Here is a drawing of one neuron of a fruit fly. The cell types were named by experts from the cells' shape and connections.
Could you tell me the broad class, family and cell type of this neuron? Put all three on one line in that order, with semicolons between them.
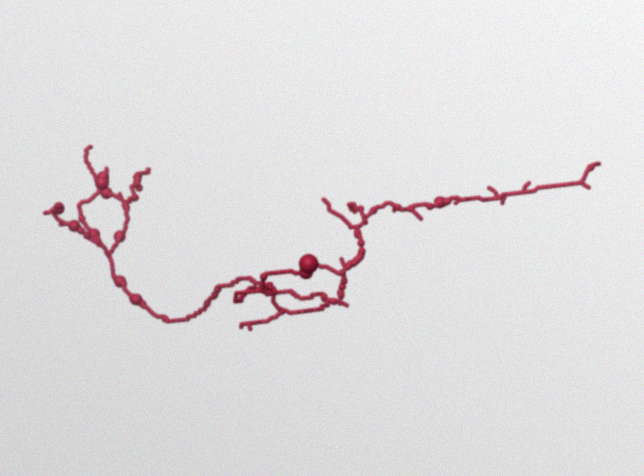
central-brain intrinsic neuron; hemilineage CLp2; SMP281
